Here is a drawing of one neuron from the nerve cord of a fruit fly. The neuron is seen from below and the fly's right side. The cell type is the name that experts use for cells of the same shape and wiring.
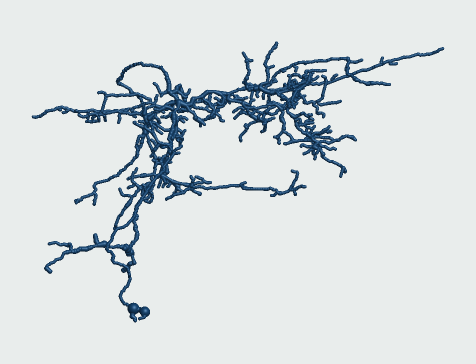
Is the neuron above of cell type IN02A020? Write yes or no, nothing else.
yes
